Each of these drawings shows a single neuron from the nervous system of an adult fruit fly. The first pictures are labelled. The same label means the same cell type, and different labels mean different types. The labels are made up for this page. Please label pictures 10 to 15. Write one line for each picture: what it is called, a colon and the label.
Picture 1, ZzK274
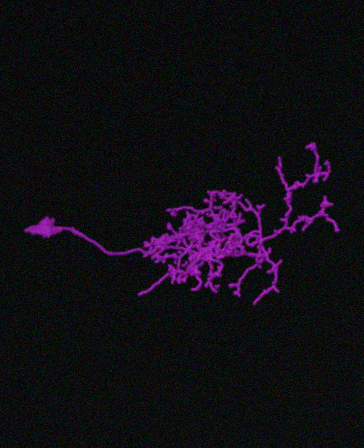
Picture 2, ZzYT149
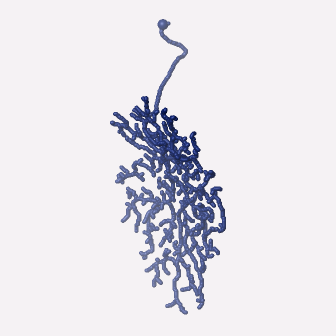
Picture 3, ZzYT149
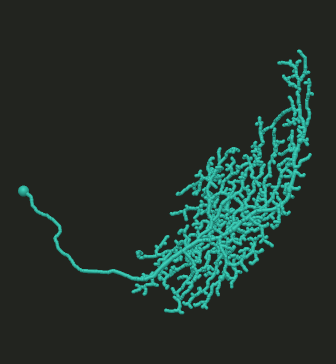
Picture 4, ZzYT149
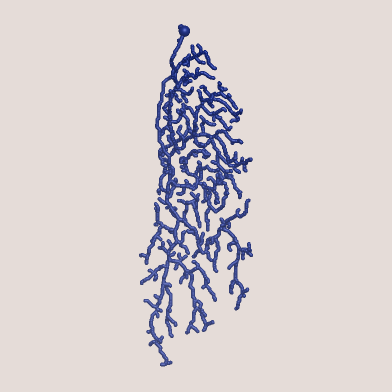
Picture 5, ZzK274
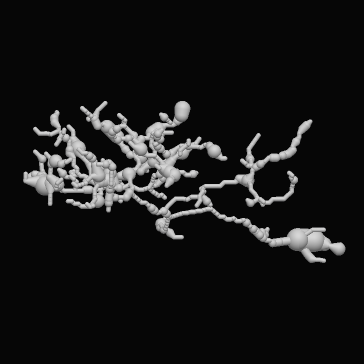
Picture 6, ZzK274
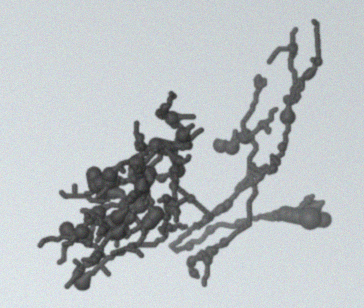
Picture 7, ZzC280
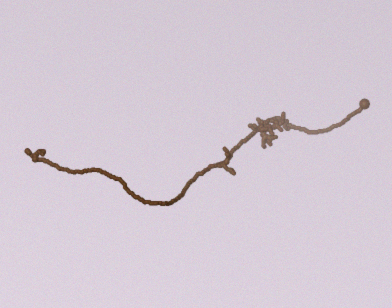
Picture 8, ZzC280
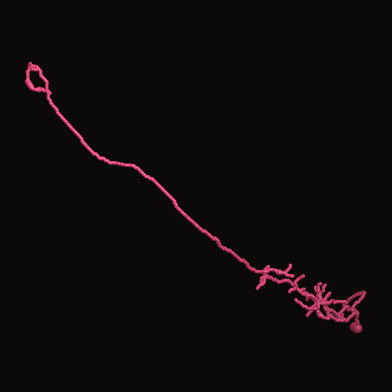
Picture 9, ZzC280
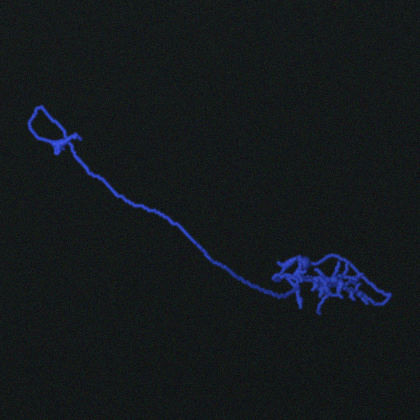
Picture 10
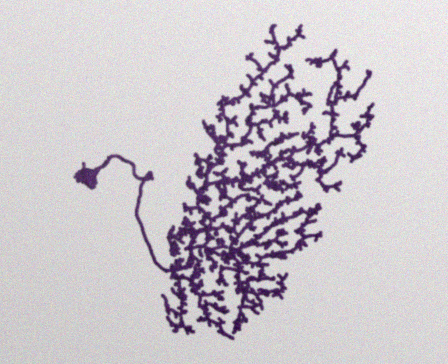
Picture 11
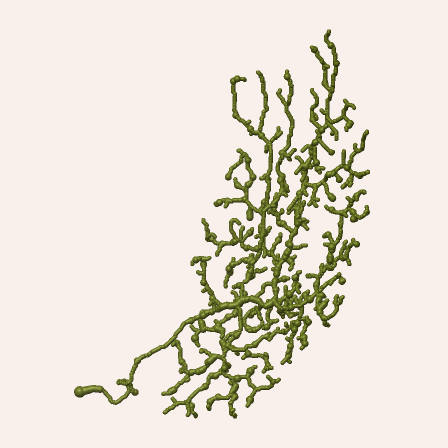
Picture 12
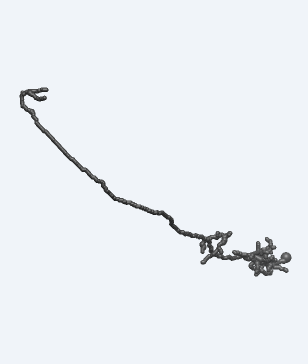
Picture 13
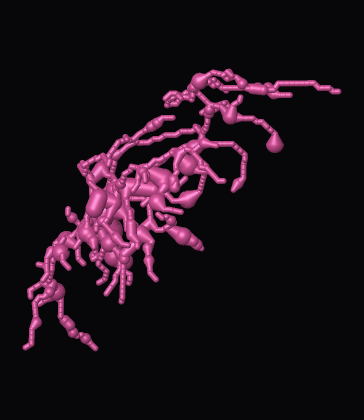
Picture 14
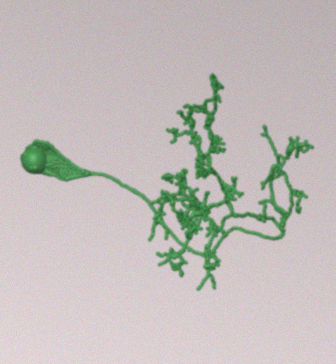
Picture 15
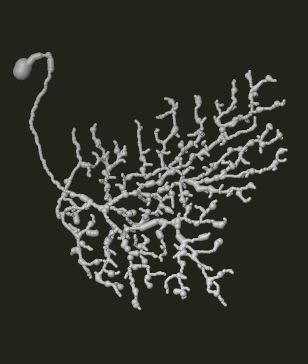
10: ZzYT149
11: ZzYT149
12: ZzC280
13: ZzK274
14: ZzK274
15: ZzYT149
